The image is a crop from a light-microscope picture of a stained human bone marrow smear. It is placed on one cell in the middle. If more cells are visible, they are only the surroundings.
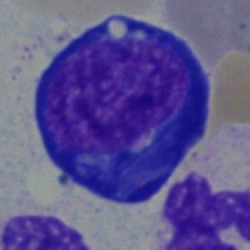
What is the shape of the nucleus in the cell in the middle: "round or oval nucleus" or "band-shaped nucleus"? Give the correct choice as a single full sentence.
It is a compact round or oval mass that the nucleus of the cell forms.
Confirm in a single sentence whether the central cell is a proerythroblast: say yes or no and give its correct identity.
Yes, at the centre of the crop lies a proerythroblast.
